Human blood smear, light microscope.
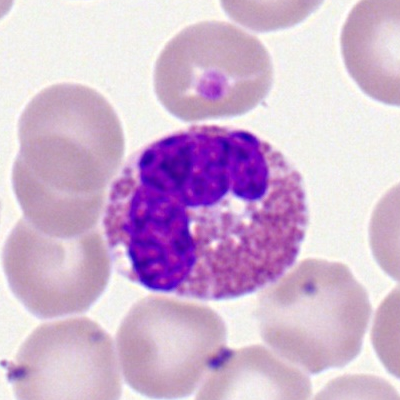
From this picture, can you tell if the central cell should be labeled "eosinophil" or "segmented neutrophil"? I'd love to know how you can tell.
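Eosinophil, not segmented neutrophil. The decisive feature is the cytoplasm, which is packed with coarse orange-pink granules.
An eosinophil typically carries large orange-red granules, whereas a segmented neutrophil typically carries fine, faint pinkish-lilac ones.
The nucleus is divided into lobes and lies along the upper and left side of the cell. A few small clear spots lie in the cytoplasm just right of the nucleus.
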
